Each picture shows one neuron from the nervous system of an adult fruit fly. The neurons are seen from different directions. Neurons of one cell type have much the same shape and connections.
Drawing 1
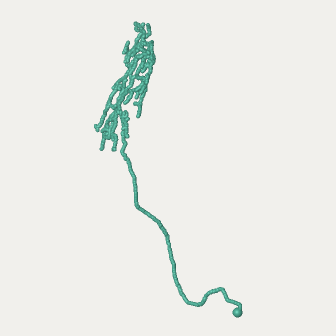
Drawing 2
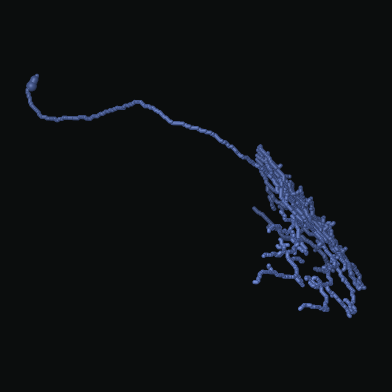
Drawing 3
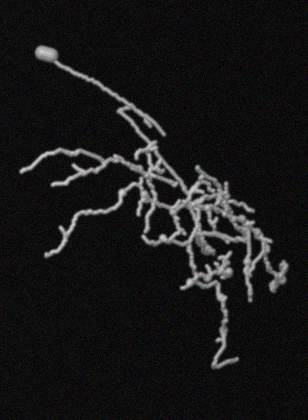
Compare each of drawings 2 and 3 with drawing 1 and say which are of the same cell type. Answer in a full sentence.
Drawing 2 and drawing 3 are of the same cell type.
